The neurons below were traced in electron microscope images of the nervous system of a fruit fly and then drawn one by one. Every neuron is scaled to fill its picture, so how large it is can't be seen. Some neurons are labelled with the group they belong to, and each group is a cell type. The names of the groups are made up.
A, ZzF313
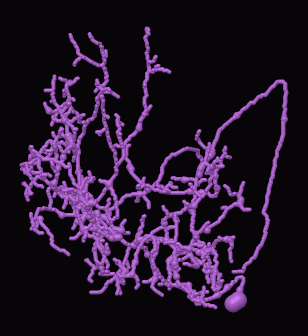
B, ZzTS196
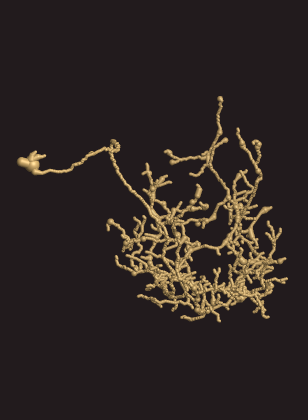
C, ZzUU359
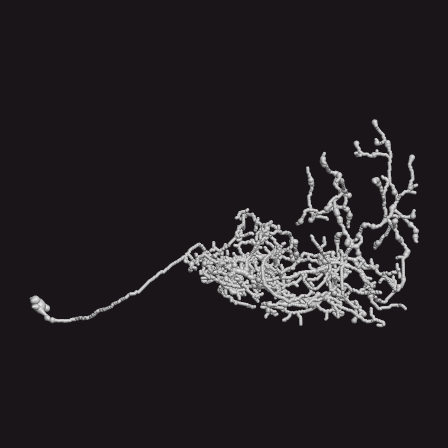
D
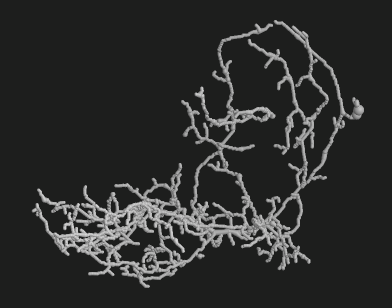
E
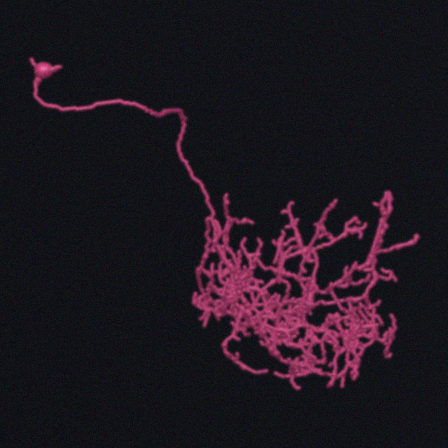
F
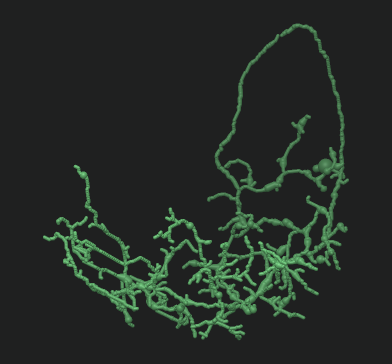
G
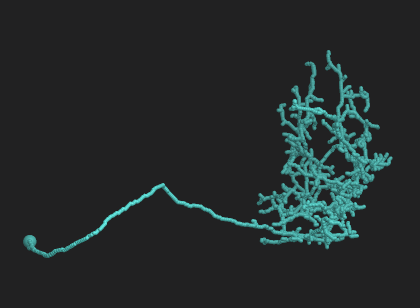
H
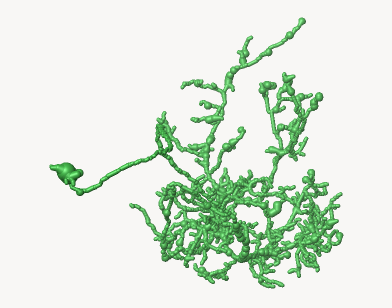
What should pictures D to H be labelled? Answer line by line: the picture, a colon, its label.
D: ZzF313
E: ZzTS196
F: ZzF313
G: ZzTS196
H: ZzTS196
